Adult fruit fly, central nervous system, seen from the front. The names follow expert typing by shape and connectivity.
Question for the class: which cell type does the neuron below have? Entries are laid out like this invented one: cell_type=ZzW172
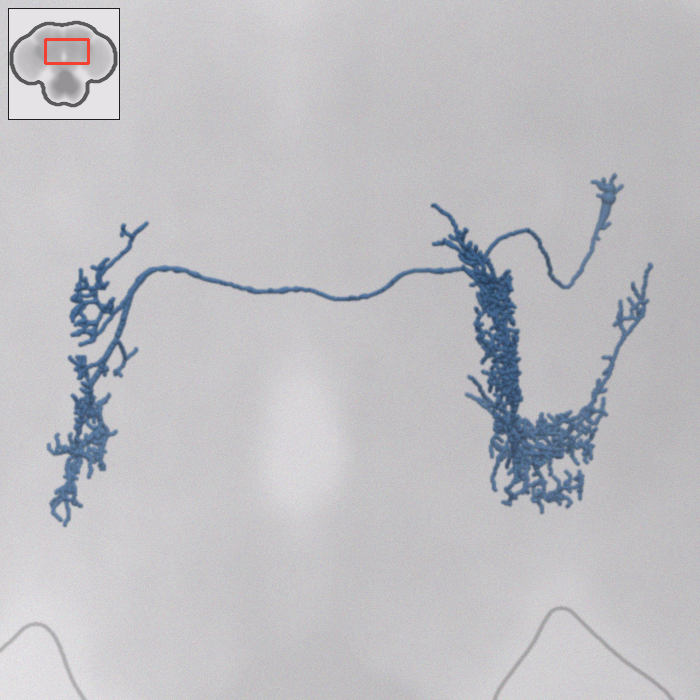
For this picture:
cell_type=LAL138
